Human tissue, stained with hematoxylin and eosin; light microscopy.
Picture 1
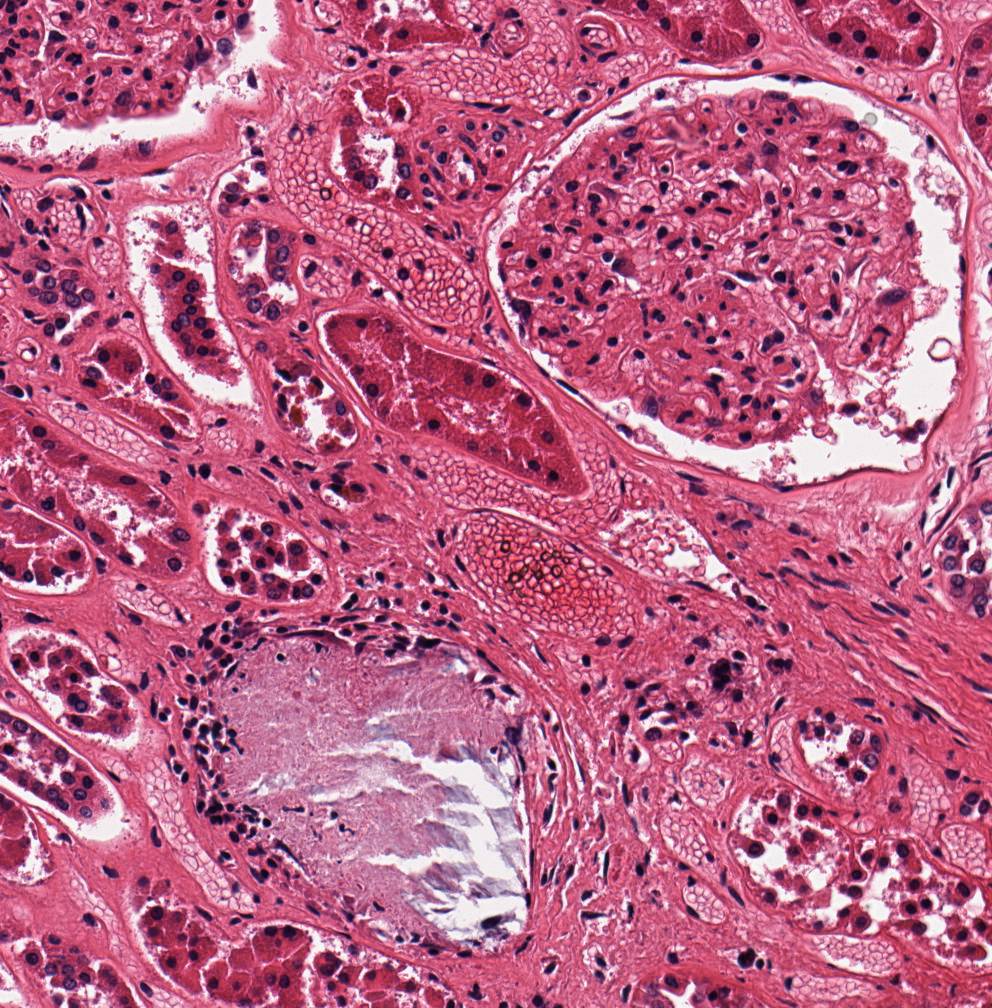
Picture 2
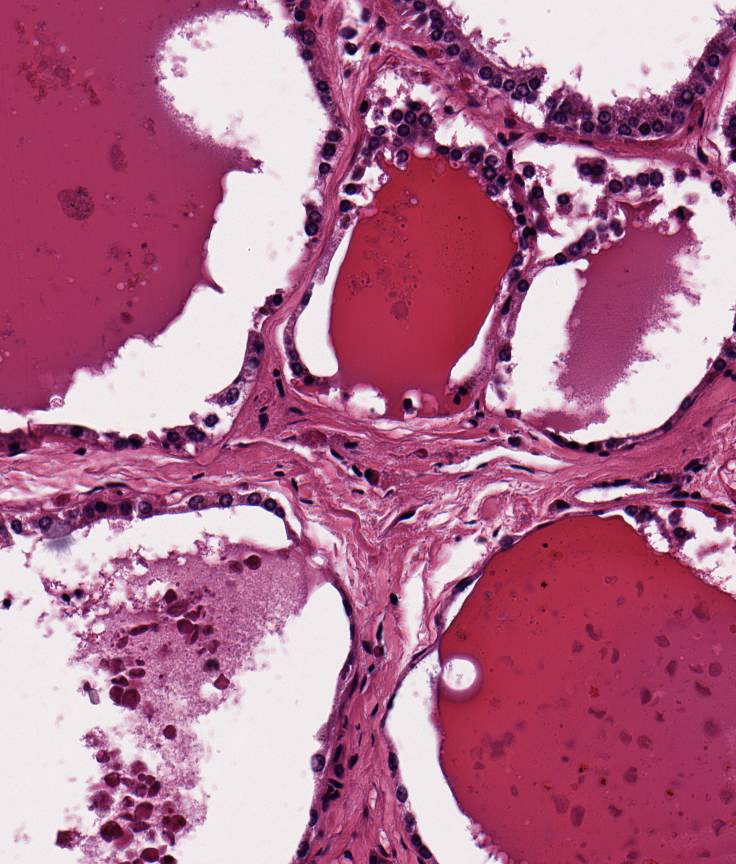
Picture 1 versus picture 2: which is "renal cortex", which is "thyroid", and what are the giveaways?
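Of these two, picture 1 is renal cortex and picture 2 is thyroid. In picture 1, a rounded glomerulus sits at upper right, and tubules across the left and bottom have deeply eosinophilic granular cytoplasm and round dark nuclei. Between them, especially in the upper middle, lie pale, finely honeycombed tubular profiles. Picture 2 is mostly large rounded spaces of pink material, divided by narrow strands of stroma and lined by a single layer of low cuboidal to flattened cells. The space at lower left holds pale granular material with clusters of dark red globules instead.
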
